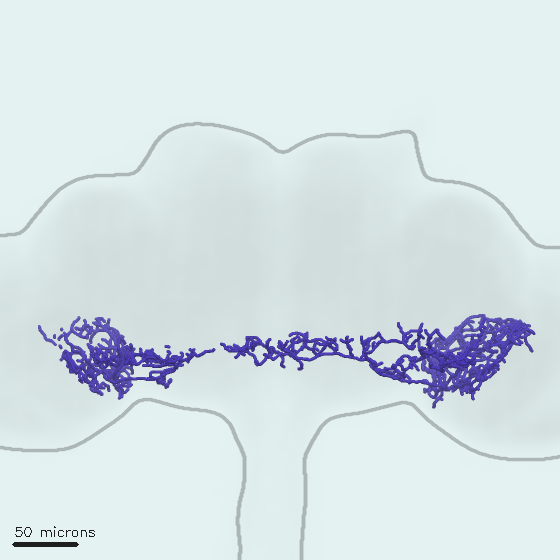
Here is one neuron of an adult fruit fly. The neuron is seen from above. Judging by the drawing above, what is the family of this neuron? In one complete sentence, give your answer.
Family-wise, the neuron is LoVCLo.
